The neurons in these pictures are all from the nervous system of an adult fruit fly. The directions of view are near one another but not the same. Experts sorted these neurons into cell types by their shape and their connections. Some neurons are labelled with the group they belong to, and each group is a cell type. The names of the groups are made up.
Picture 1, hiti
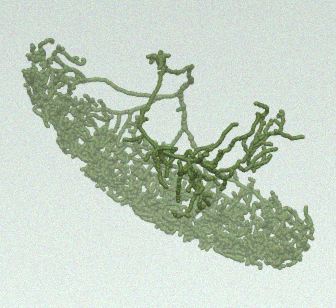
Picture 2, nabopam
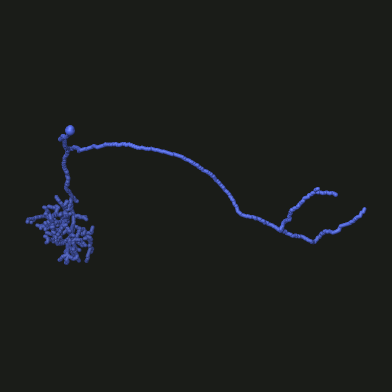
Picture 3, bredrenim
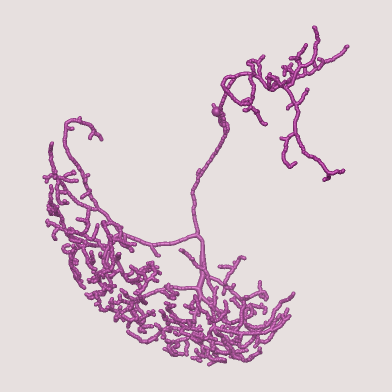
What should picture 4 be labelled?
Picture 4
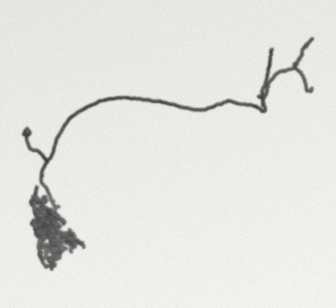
nabopam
